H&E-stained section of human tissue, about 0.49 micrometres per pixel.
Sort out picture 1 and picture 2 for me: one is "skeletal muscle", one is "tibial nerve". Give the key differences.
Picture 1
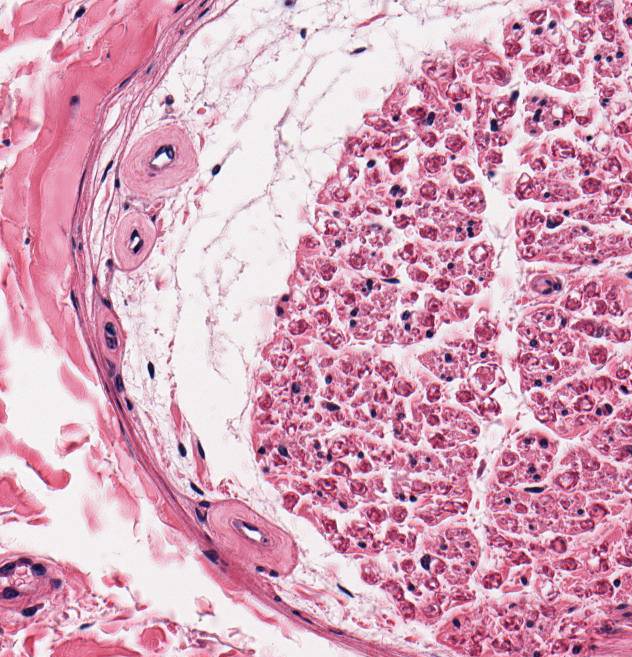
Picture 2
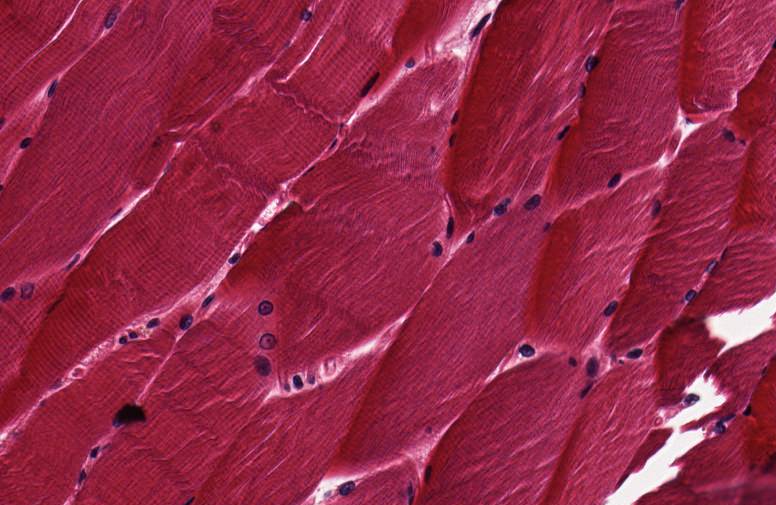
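Tibial nerve is shown in picture 1, skeletal muscle in picture 2. In picture 1 a large bundle of tightly grouped fibres, cut in cross section, fills the right half of the field; the fibres appear as small rounded pink profiles, many with a small central dot, and small dark nuclei are scattered between them. In picture 2, by contrast, the fibre cytoplasm stains an even deep pink-red, the dark, flattened nuclei lie at the fibre edges, and only thin pale strands of connective tissue separate adjacent fibres.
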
